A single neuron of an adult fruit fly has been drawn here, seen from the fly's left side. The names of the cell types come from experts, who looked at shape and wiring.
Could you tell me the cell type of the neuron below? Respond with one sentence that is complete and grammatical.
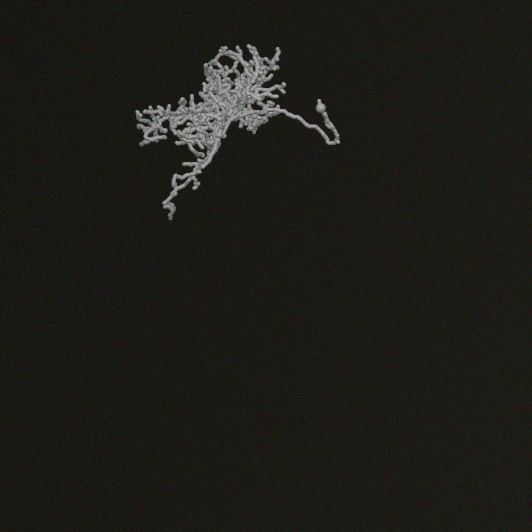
A cell of type SIP065 is what this neuron is.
